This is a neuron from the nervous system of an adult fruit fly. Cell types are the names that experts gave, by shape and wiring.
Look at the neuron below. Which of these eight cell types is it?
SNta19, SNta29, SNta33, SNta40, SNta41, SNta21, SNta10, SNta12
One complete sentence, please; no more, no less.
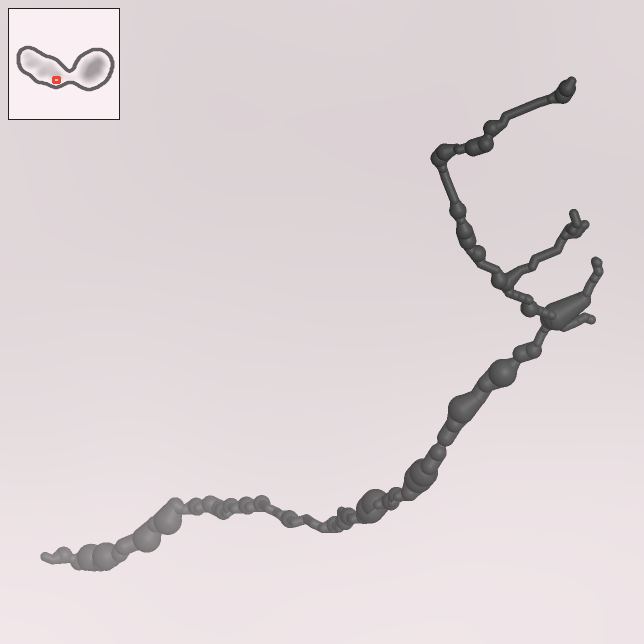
It is as SNta29 that this neuron is typed.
